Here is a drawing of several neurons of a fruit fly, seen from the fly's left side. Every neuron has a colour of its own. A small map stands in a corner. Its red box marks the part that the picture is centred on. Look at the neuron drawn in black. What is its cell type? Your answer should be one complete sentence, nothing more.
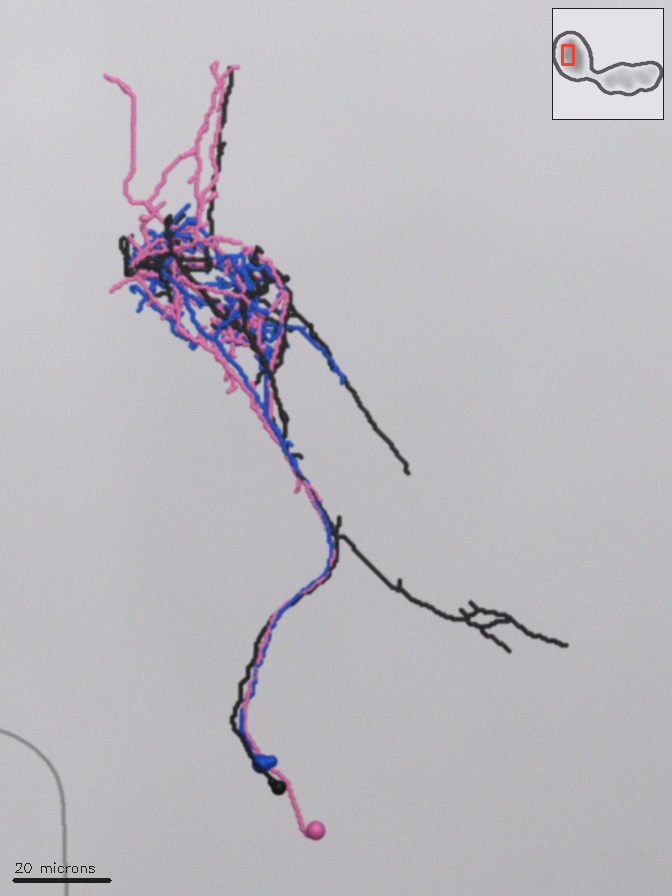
This neuron is of the type LAL067.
